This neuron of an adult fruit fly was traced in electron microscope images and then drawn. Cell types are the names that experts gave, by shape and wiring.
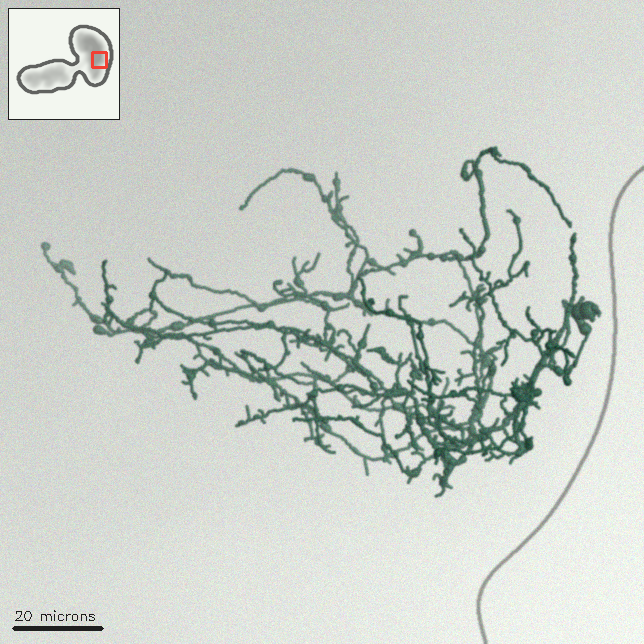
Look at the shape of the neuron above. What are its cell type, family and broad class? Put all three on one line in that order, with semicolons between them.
AVLP303; hemilineage VLPa1_lateral; central-brain intrinsic neuron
